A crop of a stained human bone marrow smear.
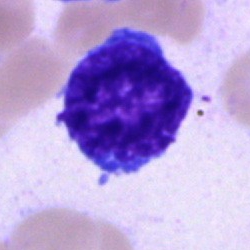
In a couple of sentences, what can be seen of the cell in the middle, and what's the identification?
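The nucleus occupies nearly the whole cell. Its chromatin is dark and clumped, with paler violet patches between the clumps. Only a scant rim of blue cytoplasm shows at the edge; a small rounded bleb projects from the bottom edge. This is a blast.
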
